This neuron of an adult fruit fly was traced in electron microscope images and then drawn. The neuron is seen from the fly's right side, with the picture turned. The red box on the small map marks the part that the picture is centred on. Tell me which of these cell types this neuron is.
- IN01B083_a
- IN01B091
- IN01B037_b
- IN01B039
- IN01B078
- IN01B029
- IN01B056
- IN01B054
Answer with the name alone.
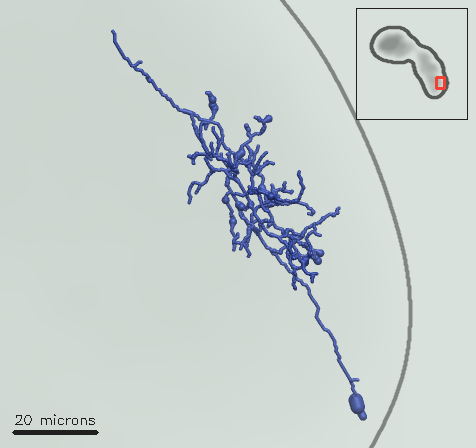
IN01B078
